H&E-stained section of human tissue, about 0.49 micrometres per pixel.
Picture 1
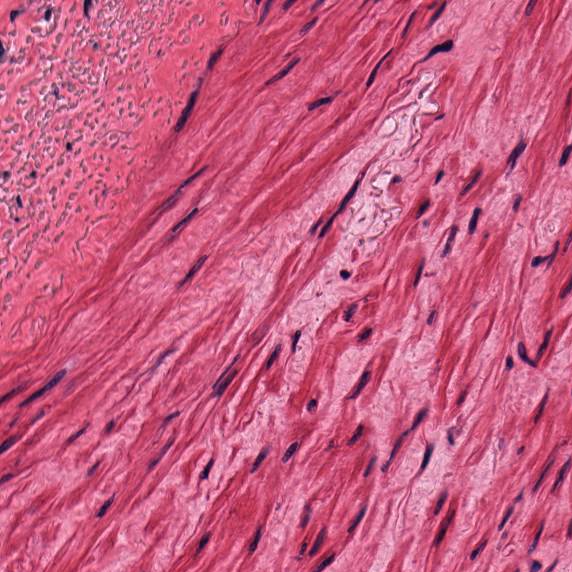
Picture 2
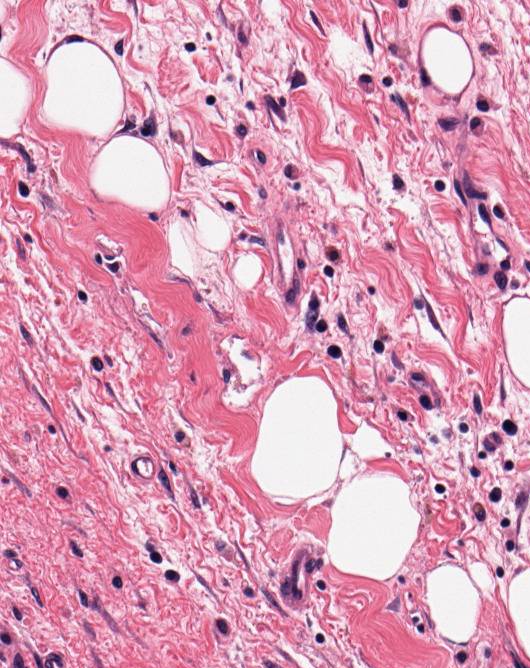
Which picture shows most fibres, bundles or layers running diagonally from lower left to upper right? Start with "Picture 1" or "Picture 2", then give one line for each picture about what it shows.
Picture 1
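Picture 1: Elongated spindle cells form parallel bundles that run diagonally from lower left to upper right across most of the field.
Picture 2: The field is loose connective tissue whose fibres and fat cells are aligned in a band running diagonally from upper left to lower right.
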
